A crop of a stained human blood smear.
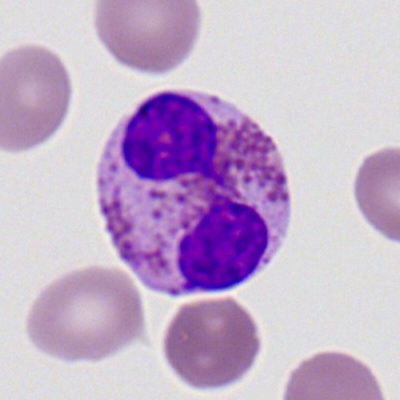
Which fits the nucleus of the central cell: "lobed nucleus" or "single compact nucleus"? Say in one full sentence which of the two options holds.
The nucleus of the cell is made of distinct lobes, not one mass.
